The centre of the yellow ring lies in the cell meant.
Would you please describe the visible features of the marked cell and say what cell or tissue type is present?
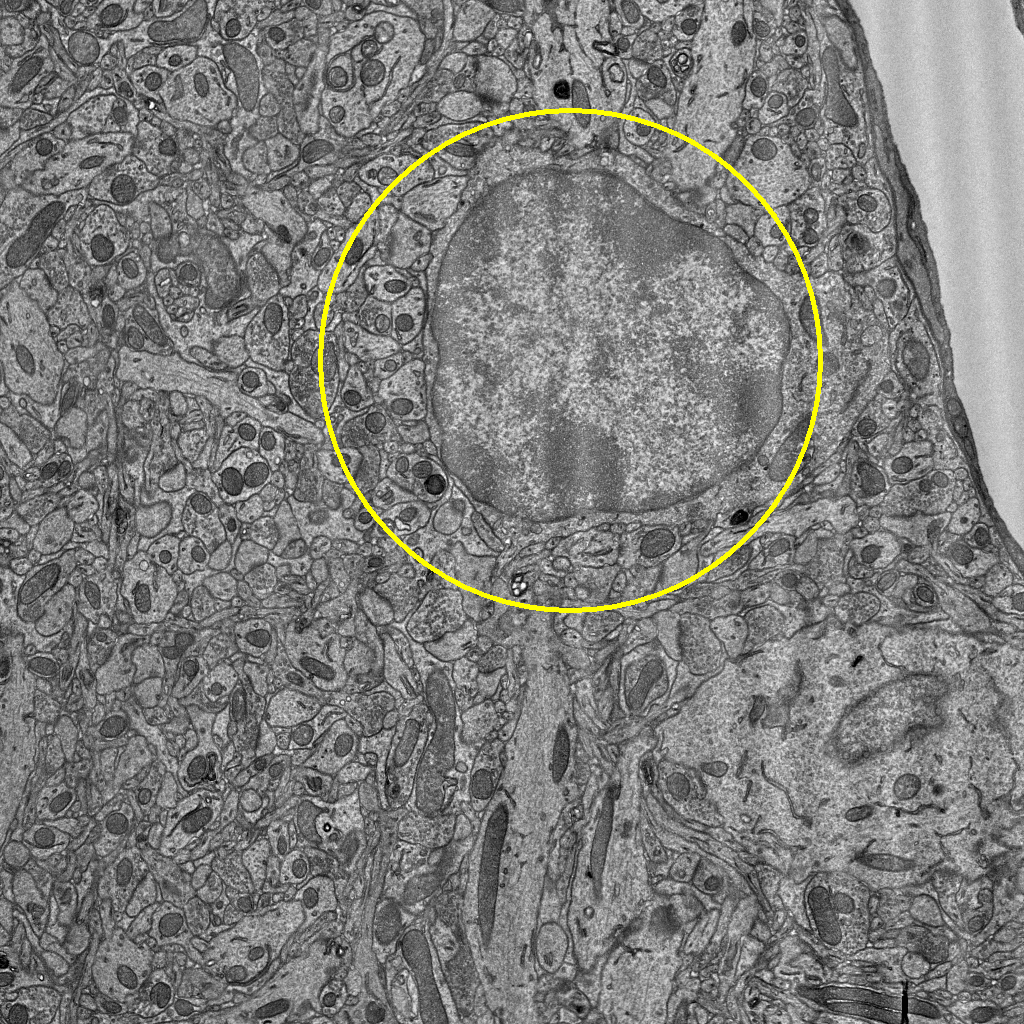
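First, the nucleus is seen whole, with a broadly rounded outline. Second, that outline carries a shallow indentation on its upper right side. Third, the chromatin forms irregular dark patches scattered among paler areas of the nucleus. Fourth, no distinct nucleolus is seen. The marked cell is an oligodendrocyte.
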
